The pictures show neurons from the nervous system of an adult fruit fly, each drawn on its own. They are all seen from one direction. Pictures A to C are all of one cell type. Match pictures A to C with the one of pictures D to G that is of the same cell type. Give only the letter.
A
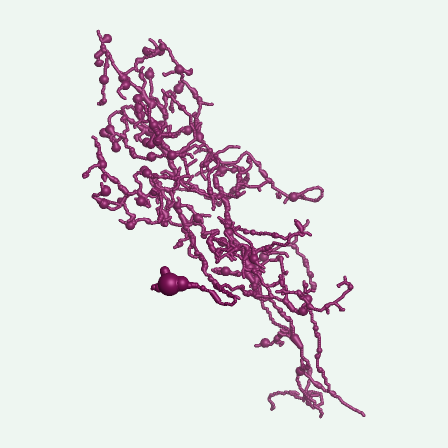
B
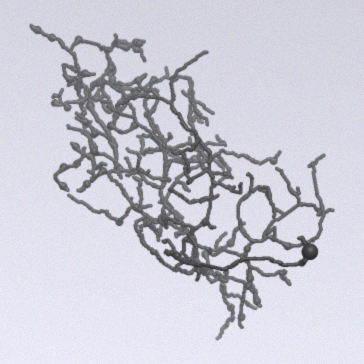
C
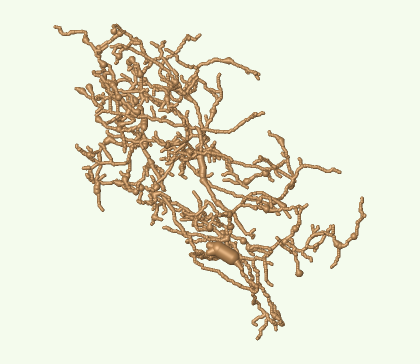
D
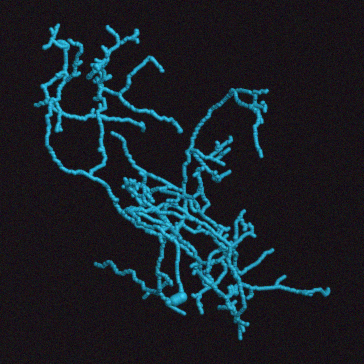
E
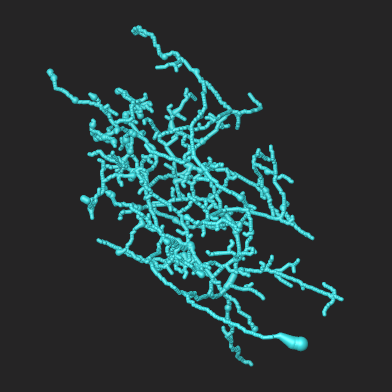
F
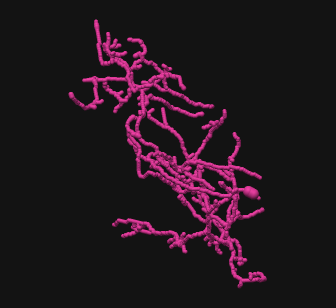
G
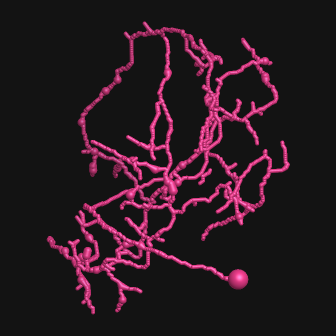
E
